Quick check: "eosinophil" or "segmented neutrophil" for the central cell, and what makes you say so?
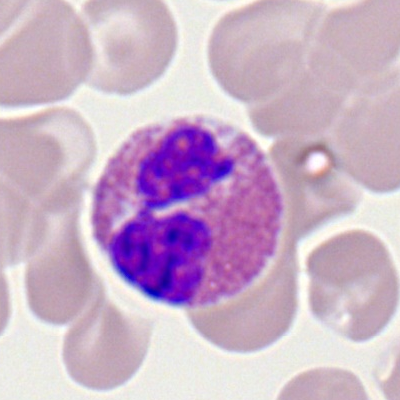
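That one's an eosinophil. Look at the cytoplasm: there's plenty of it around the nucleus, and it's packed with orange-pink granules.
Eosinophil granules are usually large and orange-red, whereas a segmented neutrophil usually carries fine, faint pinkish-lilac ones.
Then the nucleus: it's divided into two lobes, sitting one above the other on the left side of the cell.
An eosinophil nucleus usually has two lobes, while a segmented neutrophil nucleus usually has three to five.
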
